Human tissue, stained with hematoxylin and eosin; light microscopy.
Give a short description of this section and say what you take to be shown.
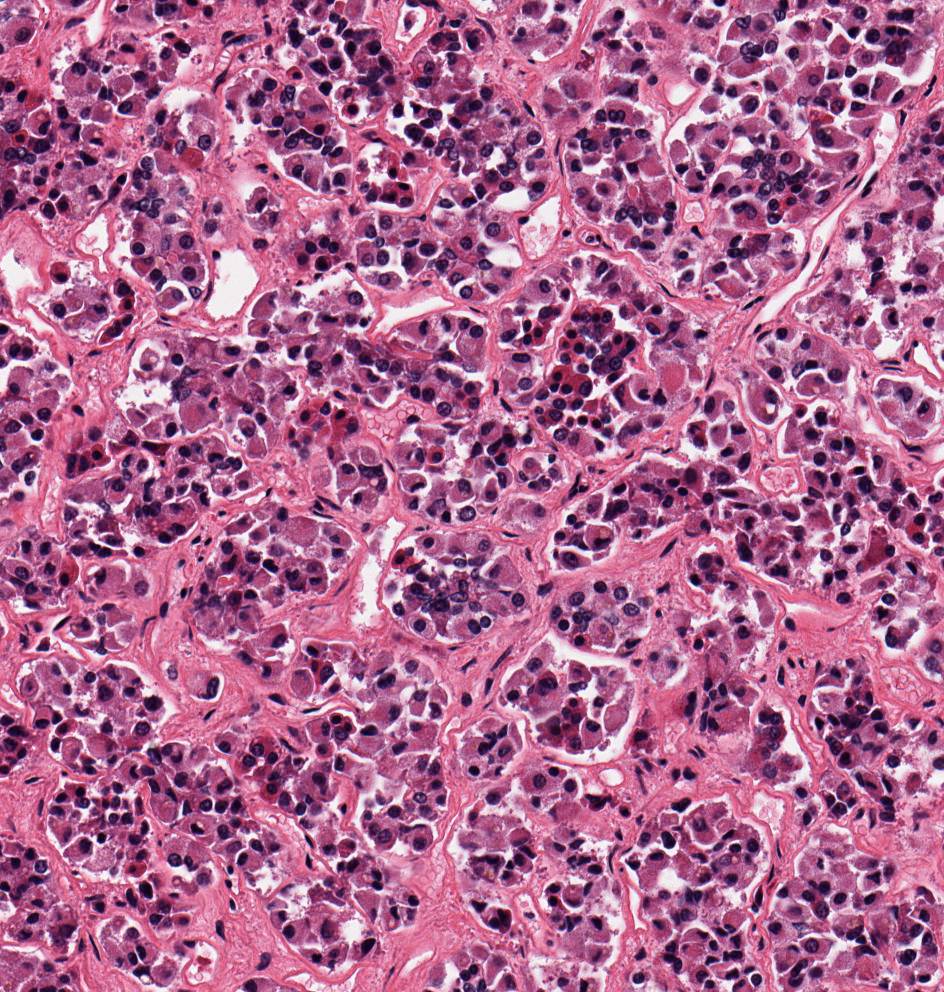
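Cells lie grouped in rounded nests across the field, divided by thin pink septa that carry thin, elongated spindle-shaped nuclei. Within the nests, most cells have pale pink-purple, faintly granular cytoplasm. White shrinkage clefts part many cell groups from the surrounding septa. The tissue is pituitary.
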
